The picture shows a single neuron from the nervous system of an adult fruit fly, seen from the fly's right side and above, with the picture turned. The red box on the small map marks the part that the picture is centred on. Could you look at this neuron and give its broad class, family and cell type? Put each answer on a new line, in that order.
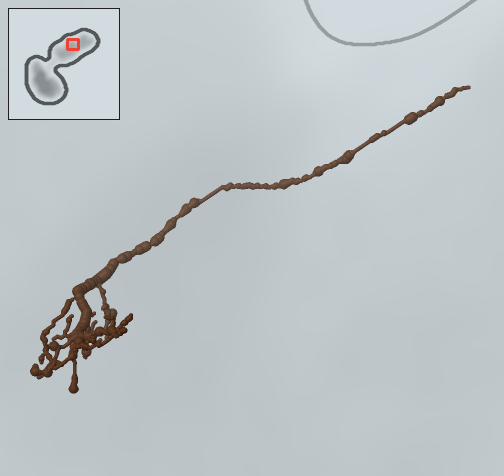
sensory neuron entering the nerve cord
class mechanosensory tactile
SNta34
